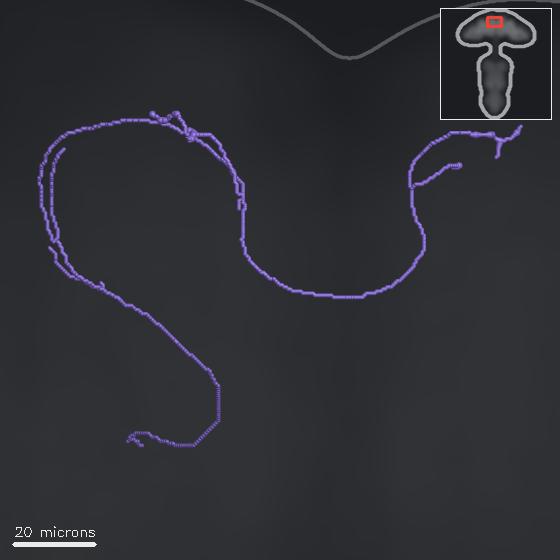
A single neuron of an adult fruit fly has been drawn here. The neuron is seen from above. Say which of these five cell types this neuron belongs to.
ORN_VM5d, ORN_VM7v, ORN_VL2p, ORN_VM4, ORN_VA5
ORN_VM7v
